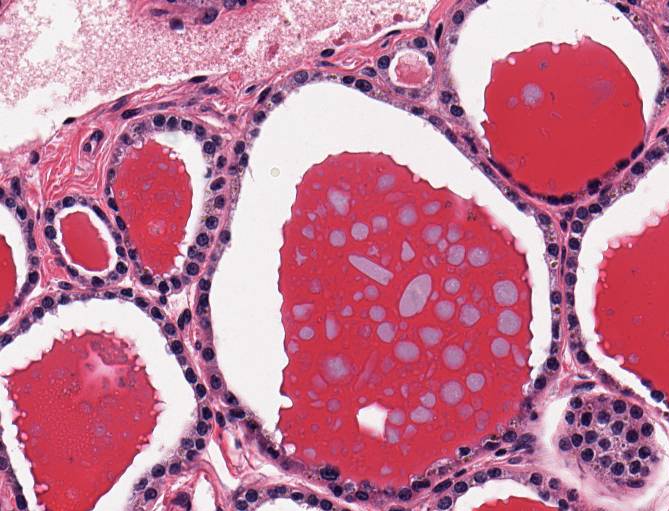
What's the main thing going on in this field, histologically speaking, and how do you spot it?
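Thyroid follicle. Closely packed round to oval follicles, varying size, each with a single layer of low cuboidal cells, round dark nuclei.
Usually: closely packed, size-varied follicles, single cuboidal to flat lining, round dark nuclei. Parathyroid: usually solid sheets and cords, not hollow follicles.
Large central follicle content: many small round pale vacuoles. Content retracted from lining in most, leaving white gaps.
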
